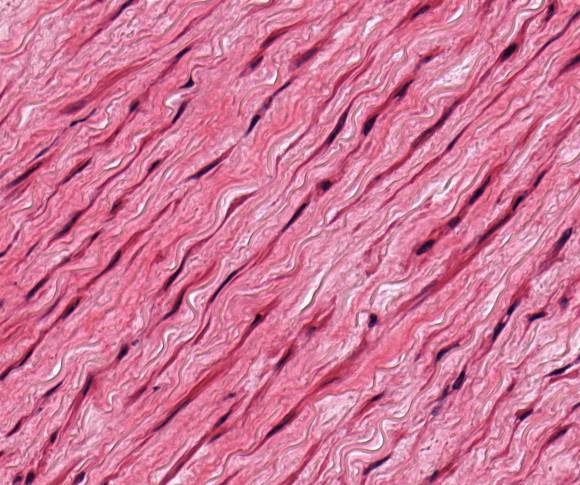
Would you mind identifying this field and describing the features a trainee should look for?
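Here we have the tunica media of an artery.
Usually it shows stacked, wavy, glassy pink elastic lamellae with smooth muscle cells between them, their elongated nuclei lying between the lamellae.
See how the fibres here are wavy, not straight, and stain pink with eosin. The dark purple, elongated, spindle-shaped nuclei sit singly between the fibres, long axes aligned with them.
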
